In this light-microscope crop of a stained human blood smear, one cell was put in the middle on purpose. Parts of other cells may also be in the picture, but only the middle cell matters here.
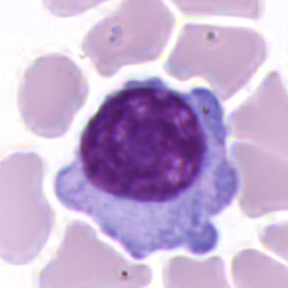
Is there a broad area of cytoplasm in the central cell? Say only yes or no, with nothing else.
Yes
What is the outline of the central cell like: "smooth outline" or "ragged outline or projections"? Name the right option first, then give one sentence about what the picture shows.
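Ragged outline or projections. The cell outline is irregular, with several rounded bulges along its edge.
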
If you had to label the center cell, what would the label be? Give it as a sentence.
Of the cells in this crop, the central one is a plasma cell.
